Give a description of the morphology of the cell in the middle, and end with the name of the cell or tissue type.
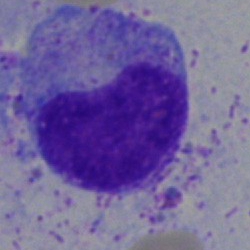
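Nucleus: kidney-shaped, indentation facing upward, filling the lower part of the cell. Cytoplasm: pale greyish-blue, fine purple granules scattered through. Myelocyte.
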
